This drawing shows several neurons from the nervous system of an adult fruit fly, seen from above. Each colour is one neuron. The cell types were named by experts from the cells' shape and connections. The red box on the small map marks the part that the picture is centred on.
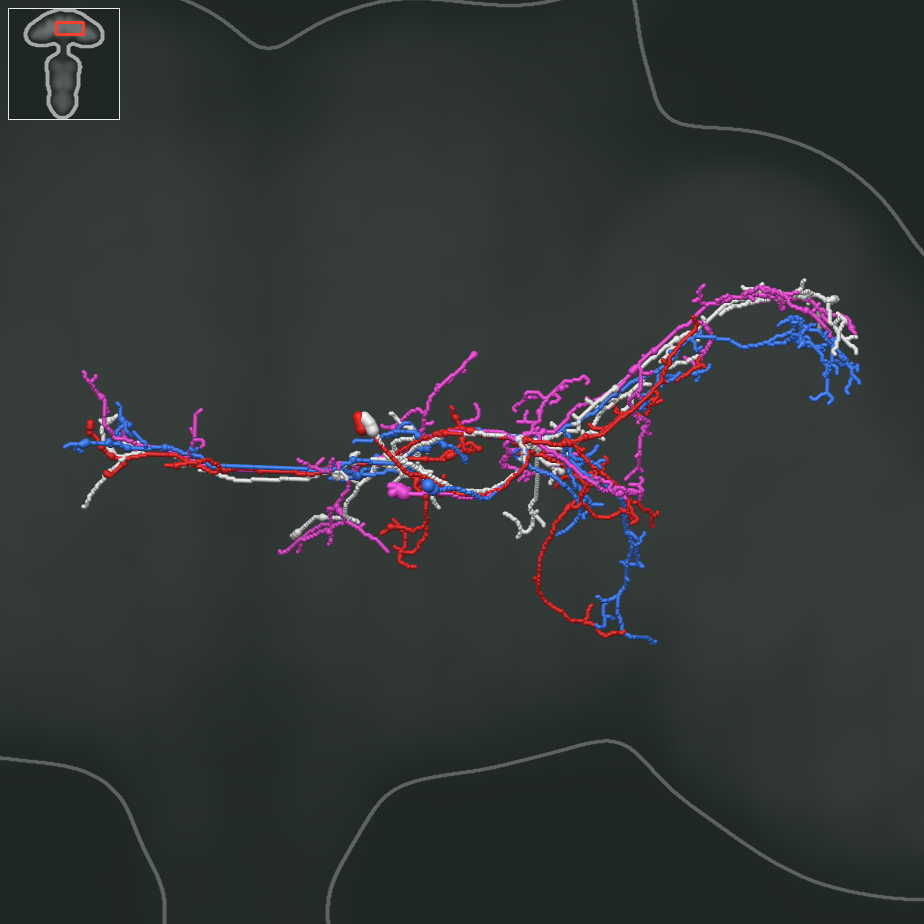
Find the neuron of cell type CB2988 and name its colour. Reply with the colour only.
white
